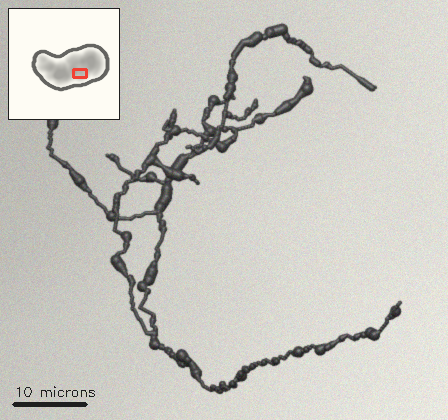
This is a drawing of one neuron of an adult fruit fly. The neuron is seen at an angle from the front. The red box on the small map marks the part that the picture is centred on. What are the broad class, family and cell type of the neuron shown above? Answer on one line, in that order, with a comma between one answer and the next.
sensory neuron entering the brain, class mechanosensory, JO-ED2_b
